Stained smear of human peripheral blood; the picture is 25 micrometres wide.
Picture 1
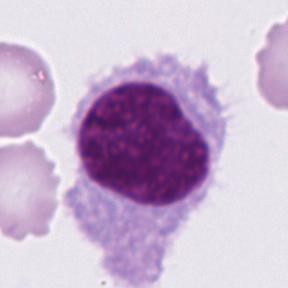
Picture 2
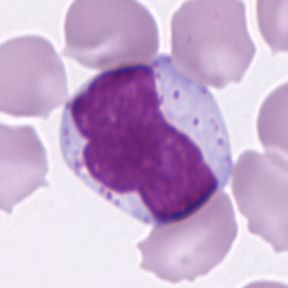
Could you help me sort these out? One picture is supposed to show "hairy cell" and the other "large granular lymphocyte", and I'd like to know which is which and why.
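Picture 1 is the hairy cell, and picture 2 is the large granular lymphocyte. The edge is the quickest giveaway: the hairy cell's margin is frayed into many fine hair-like projections, while the large granular lymphocyte has a smooth, roughly round outline with no surface projections.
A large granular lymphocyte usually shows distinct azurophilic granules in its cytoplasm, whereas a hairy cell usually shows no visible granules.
Sure enough, the pale grey-blue cytoplasm in picture 2 holds a sparse scatter of small, discrete reddish-purple granules. The hairy cell's cytoplasm is pale greyish blue, and its nucleus is oval, not lobed, about 12 by 10 micrometres, with dark purple chromatin of a mottled, stippled texture. In picture 2 the nucleus is notched on its left side, giving it a folded, partly lobed look, and it fills about 60% of a cell that is about 15 micrometres across.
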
